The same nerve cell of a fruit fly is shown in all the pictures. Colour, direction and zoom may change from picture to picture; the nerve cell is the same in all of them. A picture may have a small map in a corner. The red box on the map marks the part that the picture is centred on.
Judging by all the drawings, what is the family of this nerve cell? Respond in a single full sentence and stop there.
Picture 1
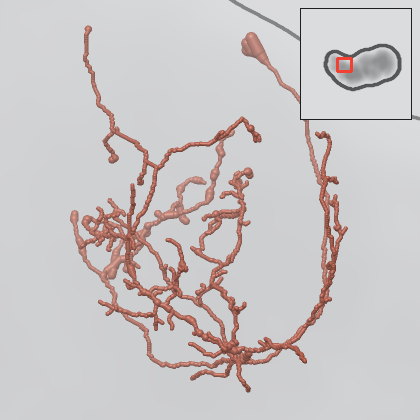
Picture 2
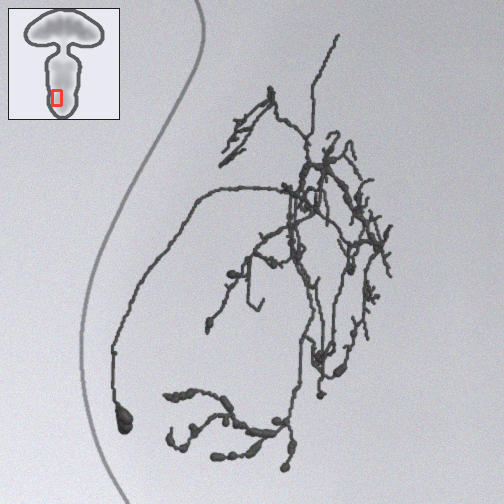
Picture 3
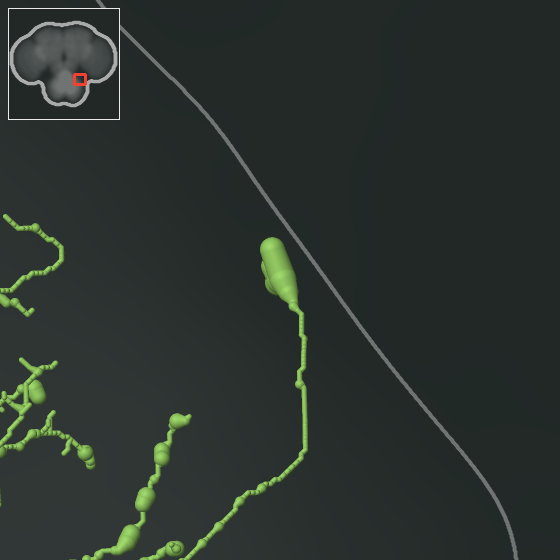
As its family, the nerve cell has hemilineage 09A.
